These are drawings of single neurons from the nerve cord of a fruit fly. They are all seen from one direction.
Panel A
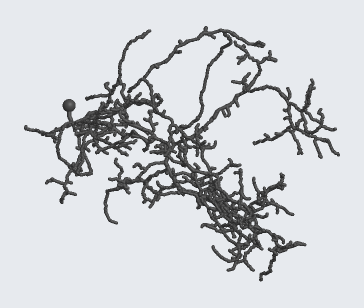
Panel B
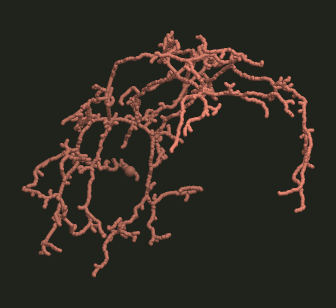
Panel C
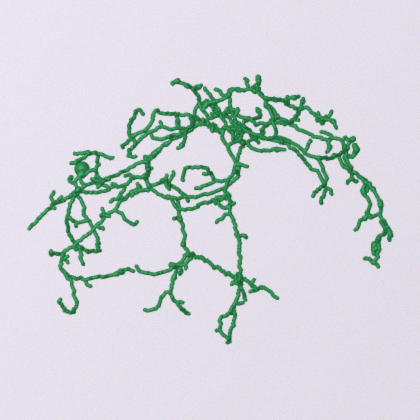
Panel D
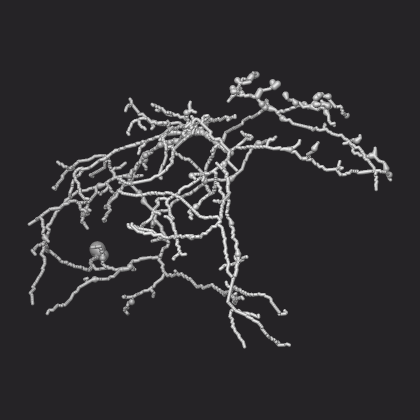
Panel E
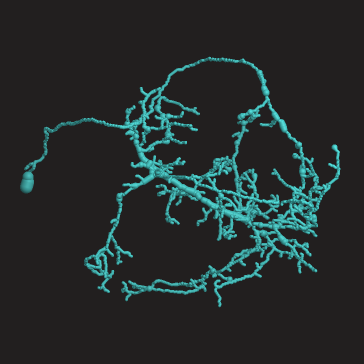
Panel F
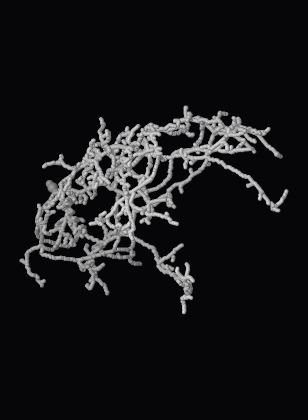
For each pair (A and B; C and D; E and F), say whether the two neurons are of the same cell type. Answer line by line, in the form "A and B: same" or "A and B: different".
A and B: different
C and D: same
E and F: different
